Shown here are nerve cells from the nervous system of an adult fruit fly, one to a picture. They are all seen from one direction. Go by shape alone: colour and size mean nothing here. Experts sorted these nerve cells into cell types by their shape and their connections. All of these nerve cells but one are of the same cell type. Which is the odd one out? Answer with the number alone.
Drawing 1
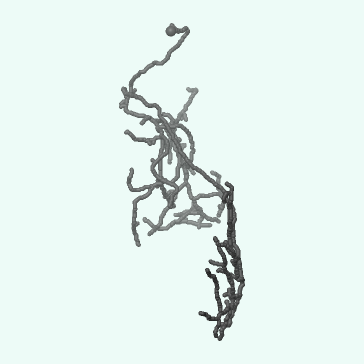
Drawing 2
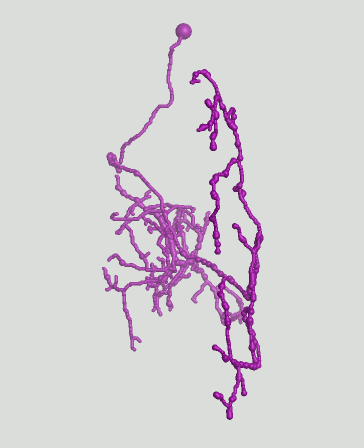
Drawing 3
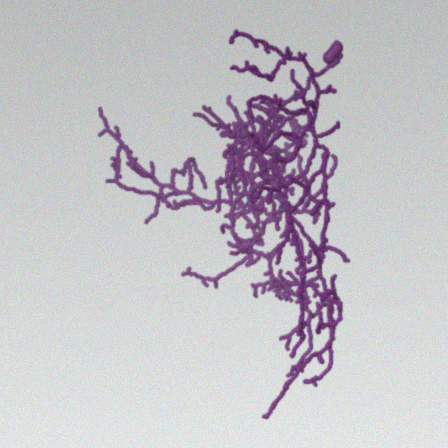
3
